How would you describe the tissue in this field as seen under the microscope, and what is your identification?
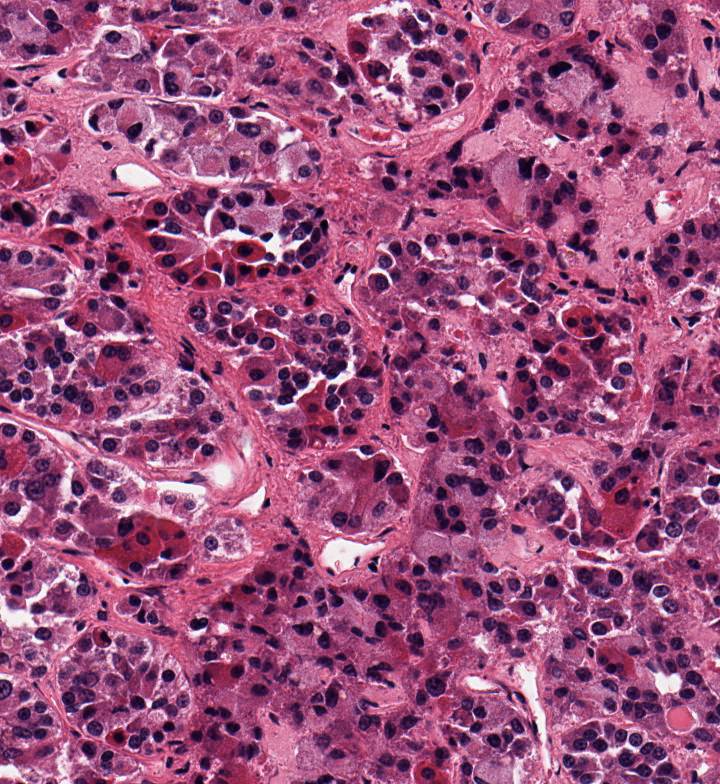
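Cytoplasm: scattered deep red, intensely eosinophilic cells stand out among paler pink-purple ones, most on the left. Nuclei: round, dark, fairly uniform in size. Stroma: scant, only delicate strands between the nests. Vessels: small thin-walled spaces in the septa, one near the lower-half centre. Tissue: pituitary.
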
